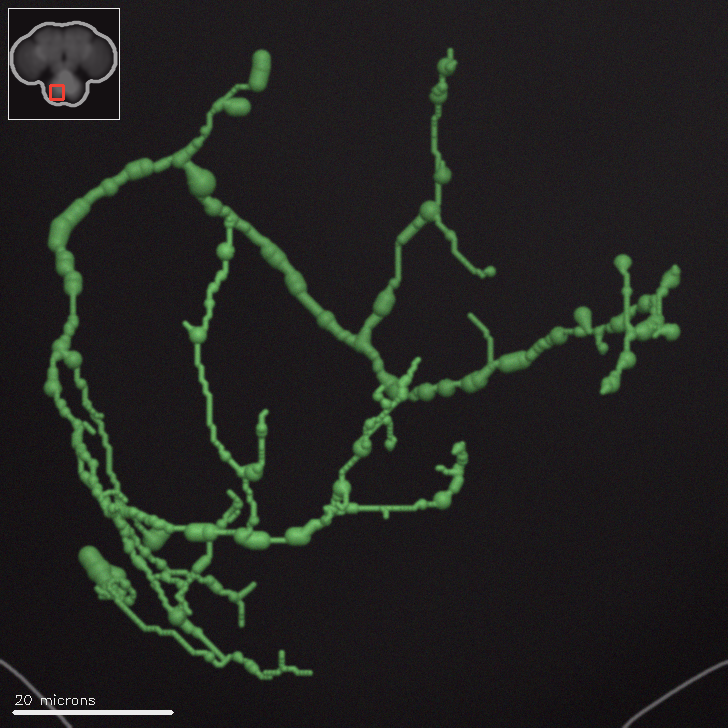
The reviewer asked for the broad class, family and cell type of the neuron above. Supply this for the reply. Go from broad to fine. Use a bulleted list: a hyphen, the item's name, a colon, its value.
- broad class: nerve-cord intrinsic neuron
- family: hemilineage 13A
- cell type: IN13A055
